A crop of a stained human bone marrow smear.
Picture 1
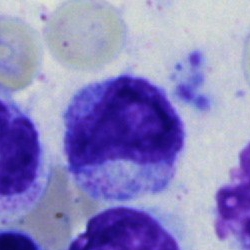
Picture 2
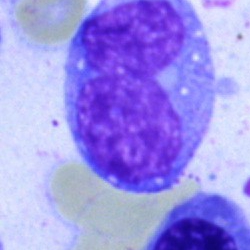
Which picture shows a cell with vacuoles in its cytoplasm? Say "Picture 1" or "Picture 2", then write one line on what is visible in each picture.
Picture 2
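In picture 1: No vacuoles are seen in the cytoplasm.
In picture 2: Several small clear vacuoles dot the cytoplasm.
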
